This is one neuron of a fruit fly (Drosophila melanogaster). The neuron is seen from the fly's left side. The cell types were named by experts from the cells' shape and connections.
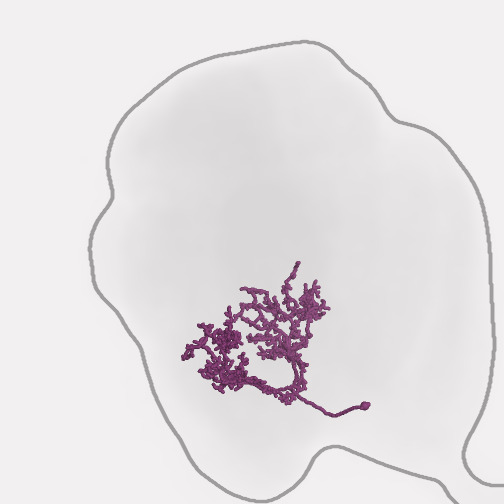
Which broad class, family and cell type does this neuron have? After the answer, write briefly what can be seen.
It is a central-brain intrinsic neuron. The family is hemilineage LB0. The cell type is WED189. The cell body is at the lower right of the picture. As drawn here it is about as wide as it is tall.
